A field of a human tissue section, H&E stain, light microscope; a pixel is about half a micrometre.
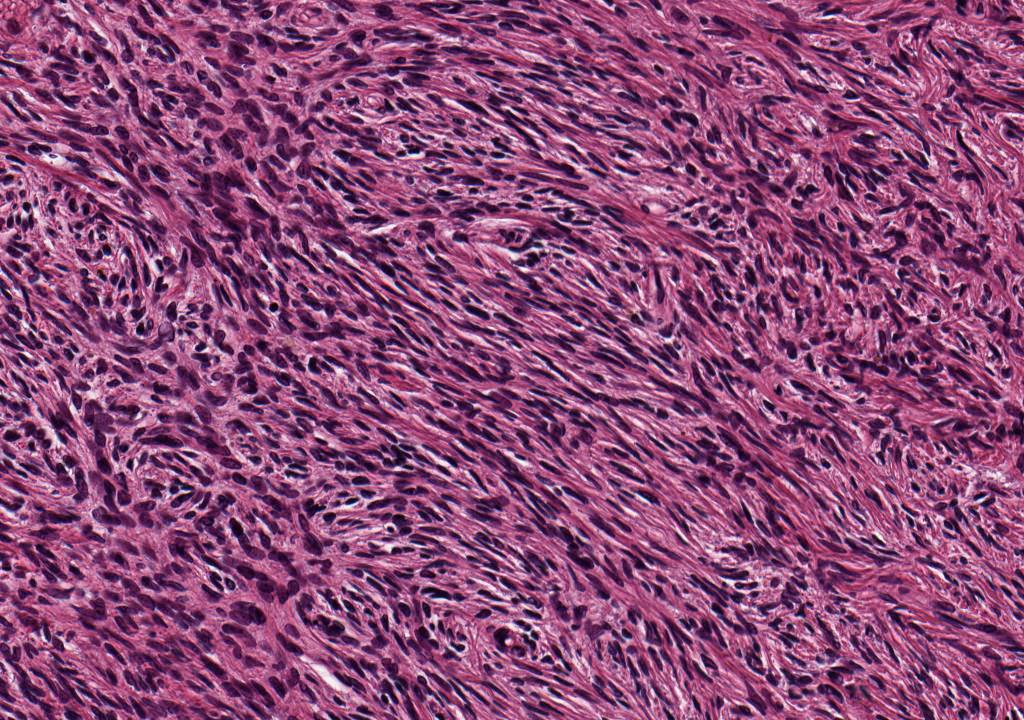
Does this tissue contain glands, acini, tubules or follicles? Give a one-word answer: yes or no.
No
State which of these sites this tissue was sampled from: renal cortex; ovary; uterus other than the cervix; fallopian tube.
ovary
